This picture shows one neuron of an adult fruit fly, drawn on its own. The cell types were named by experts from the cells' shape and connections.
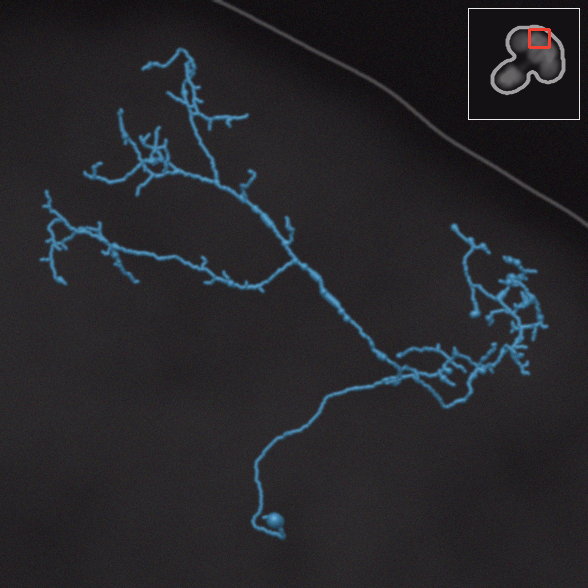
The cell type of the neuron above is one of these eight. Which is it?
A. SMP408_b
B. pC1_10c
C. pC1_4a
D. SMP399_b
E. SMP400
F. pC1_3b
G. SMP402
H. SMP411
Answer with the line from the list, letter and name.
H. SMP411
